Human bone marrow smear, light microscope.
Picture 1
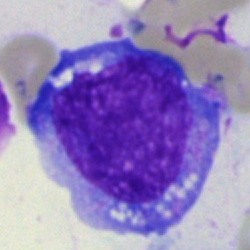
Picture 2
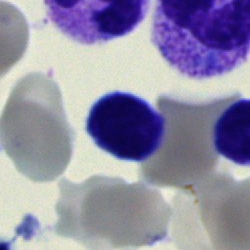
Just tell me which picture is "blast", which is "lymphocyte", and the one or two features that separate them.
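Picture 1 shows a blast; picture 2 shows a lymphocyte. Their outlines differ at once: the blast's edge is irregular, with small bumps along it, while the lymphocyte has a smooth outline that is round to slightly oval. The chromatin of the blast is finely stippled and dark purple, whereas that of the lymphocyte is uniformly dense and deep blue-violet, without any visible pattern. In the lymphocyte no nucleoli can be seen, and little or no cytoplasm is visible around the nucleus. The blast, by contrast, has a row of small clear vacuoles in its cytoplasm along the lower edge of the nucleus, while the lymphocyte shows no vacuoles at all. Neither cell shows granules: the blast's cytoplasm has no distinct ones, and none are visible anywhere in the lymphocyte.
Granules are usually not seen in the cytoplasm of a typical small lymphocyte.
Pale red cells lie against the blast at its upper left.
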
